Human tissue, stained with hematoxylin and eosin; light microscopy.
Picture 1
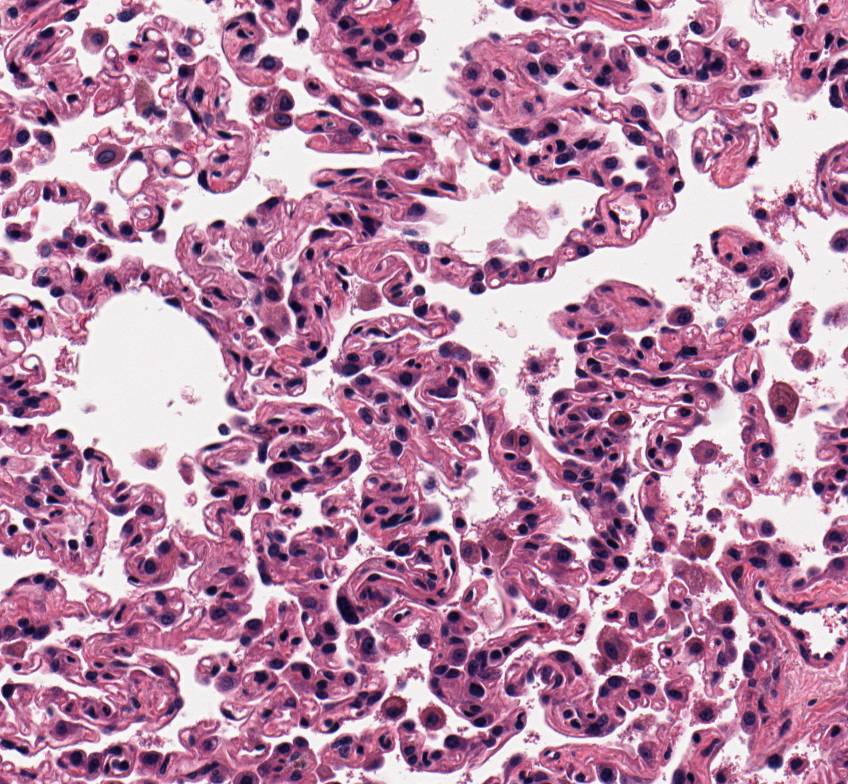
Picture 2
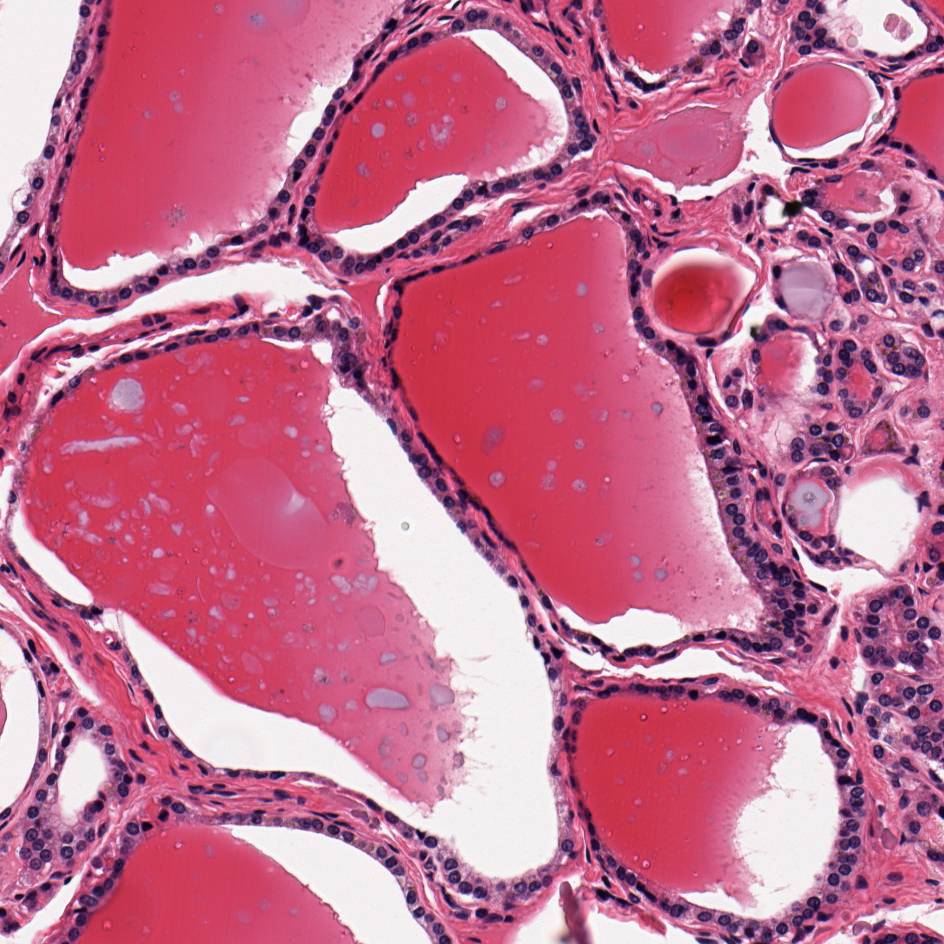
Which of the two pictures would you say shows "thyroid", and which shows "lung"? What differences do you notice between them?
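Lung, picture 1; thyroid, picture 2. Lung: thin, branching, wavy septa separating many irregular open spaces.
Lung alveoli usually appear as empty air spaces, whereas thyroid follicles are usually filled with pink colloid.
Some spaces hold wispy pale pink granular material, upper middle and right. Thyroid: large irregular follicles of homogeneous pink material take up most of the field.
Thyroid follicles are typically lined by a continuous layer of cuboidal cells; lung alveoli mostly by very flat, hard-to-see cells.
Its large follicles: single layer of flattened to low cuboidal cells, small round dark evenly spaced nuclei.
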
